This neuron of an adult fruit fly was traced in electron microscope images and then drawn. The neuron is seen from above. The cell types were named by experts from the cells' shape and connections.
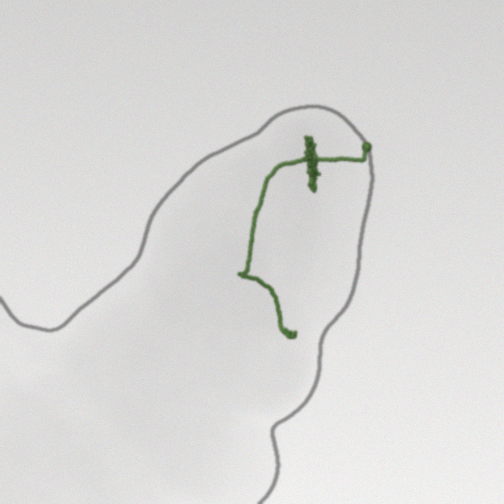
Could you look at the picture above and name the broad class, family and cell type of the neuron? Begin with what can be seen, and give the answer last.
It is in the brain and does not reach the nerve cord. The cell body can be seen at the upper right of the picture. It is a visual projection neuron. Its family is MeTu. It is of cell type MeTu1.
